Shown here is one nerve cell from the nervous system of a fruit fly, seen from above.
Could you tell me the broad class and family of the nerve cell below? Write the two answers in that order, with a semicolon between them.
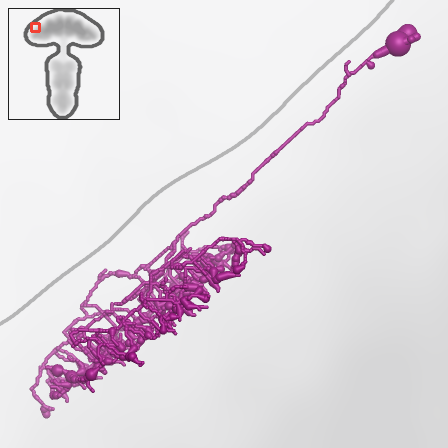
optic-lobe intrinsic neuron; Dm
